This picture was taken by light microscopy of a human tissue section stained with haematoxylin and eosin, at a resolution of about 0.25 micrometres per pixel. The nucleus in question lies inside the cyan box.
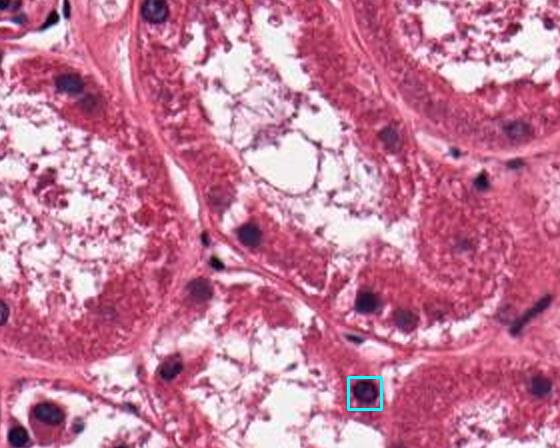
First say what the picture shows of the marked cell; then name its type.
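The nucleus sits close to the outer edge of the tubule, next to a thin pale strand that separates this tubule from the adjacent one; a flat, elongated nucleus lies in that strand just above. Toward the lower left, the pink cytoplasm gives way to pale, frothy, patchy material filling the lumen. Type of cell: proximal tubule cell.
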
